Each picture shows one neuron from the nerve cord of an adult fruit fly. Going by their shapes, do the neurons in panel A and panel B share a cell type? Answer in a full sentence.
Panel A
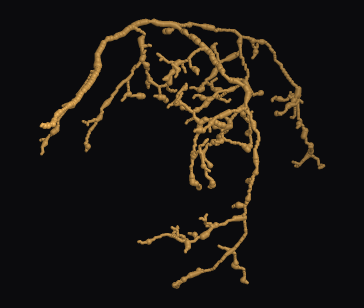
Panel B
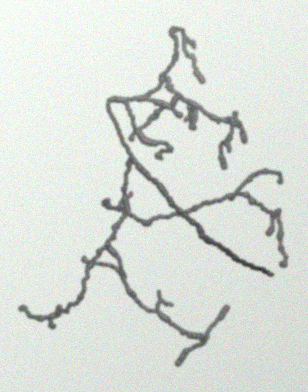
They are of different cell types.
